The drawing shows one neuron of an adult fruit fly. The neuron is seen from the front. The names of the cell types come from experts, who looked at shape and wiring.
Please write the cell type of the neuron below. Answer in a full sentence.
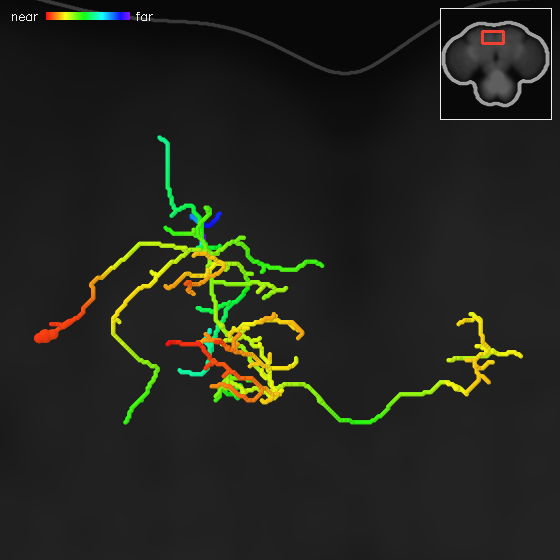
The cell type is PAM08.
